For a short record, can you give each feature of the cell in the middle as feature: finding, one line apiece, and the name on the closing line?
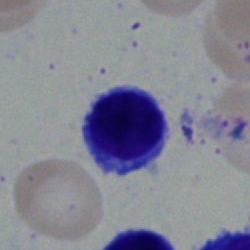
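Nucleus: fills nearly whole cell, thin cytoplasm rim
Nucleolus: none seen
Lower border: ragged, small bulges
Granules: none in cytoplasm
Identity: lymphocyte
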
